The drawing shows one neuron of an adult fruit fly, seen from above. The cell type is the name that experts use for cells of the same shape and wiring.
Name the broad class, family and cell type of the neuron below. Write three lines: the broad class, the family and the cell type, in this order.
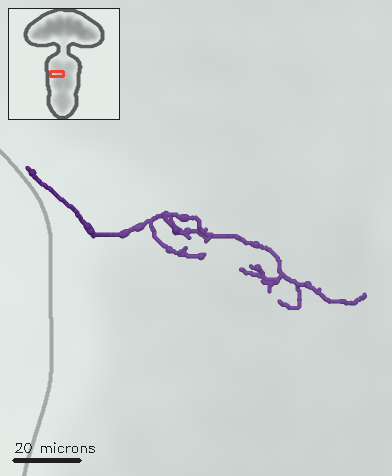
sensory neuron entering the nerve cord
class gustatory
WG3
